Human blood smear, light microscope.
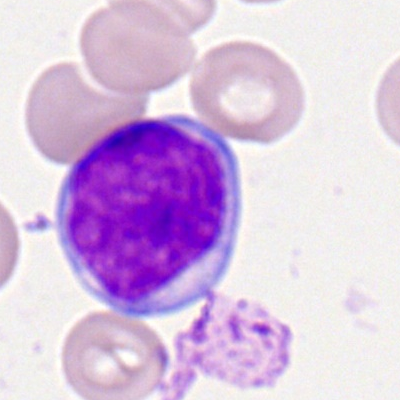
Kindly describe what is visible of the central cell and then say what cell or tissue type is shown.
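Scant pale blue cytoplasm forms a rim, widest at the lower right. Neither granules nor vacuoles visible in it. Outline smooth and roughly round. The cell is a myeloblast.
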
